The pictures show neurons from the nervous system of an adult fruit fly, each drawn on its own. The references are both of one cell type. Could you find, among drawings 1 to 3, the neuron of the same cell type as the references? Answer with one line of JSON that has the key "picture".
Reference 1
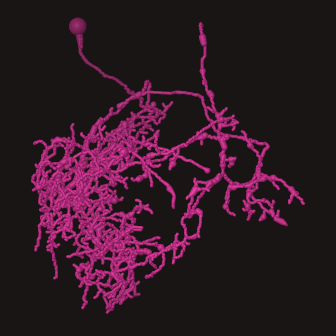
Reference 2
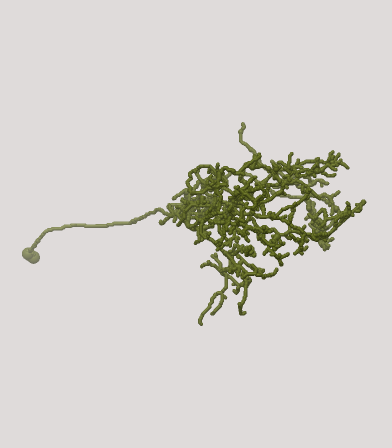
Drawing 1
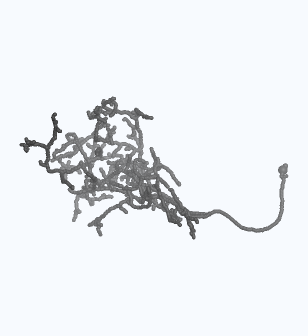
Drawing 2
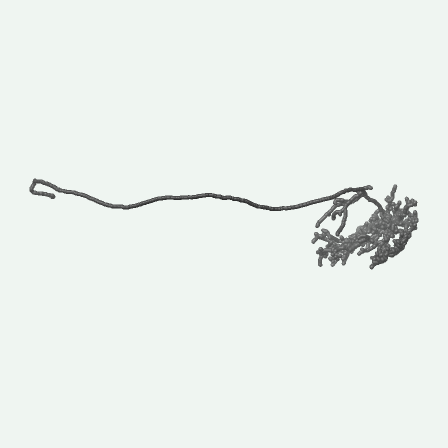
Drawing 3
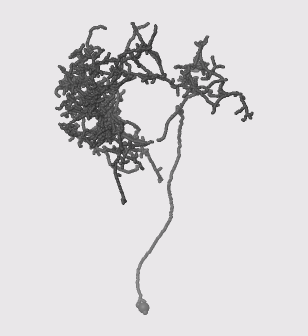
{"picture": 3}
